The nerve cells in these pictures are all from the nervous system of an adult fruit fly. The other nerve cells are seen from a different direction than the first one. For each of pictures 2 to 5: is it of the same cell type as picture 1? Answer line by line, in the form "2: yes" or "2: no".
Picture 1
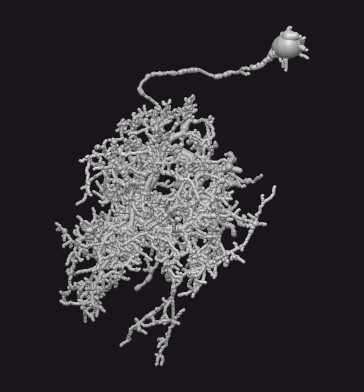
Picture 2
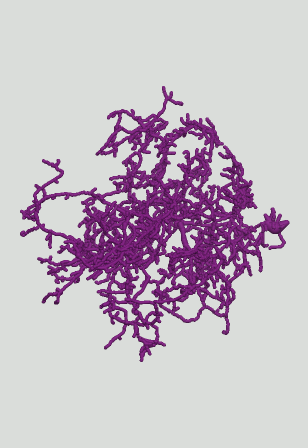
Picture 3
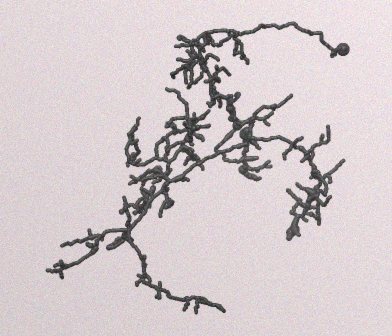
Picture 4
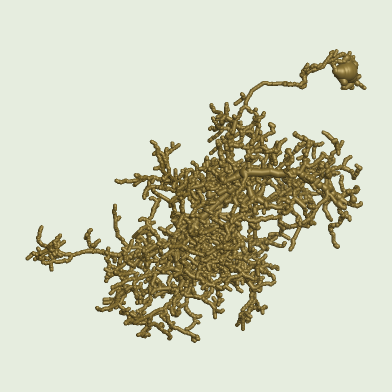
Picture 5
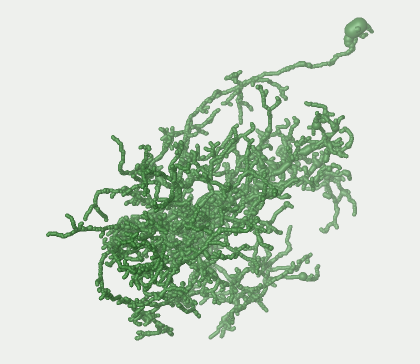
2: no
3: no
4: yes
5: no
